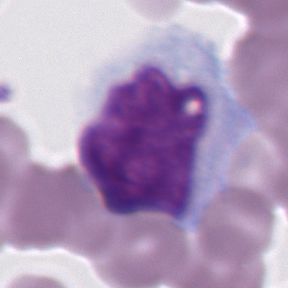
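Monocyte: the nucleated cell at the centre of the smear. Its nucleus has an irregular outline, notched and bulging in several places, and lies toward the left. Chromatin stains deep purple and looks dense; no granules show in the cytoplasm.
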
